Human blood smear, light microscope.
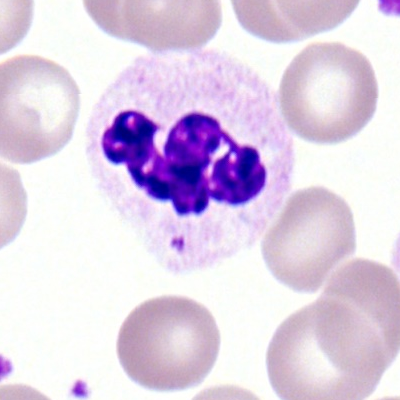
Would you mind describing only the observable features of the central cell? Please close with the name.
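Outline roughly round. Chromatin dark purple, coarsely clumped. Cytoplasm a wide rim around the nucleus, holding fine, faint granules. Name: segmented neutrophil.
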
